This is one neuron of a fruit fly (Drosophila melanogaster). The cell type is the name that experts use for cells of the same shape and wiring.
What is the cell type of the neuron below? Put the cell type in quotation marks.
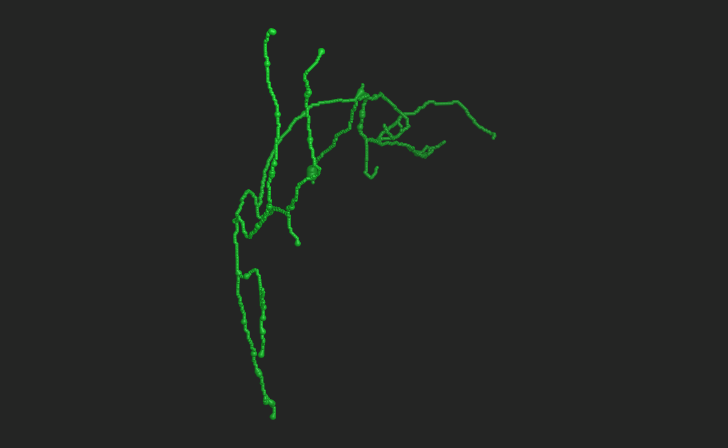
"LPT112"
